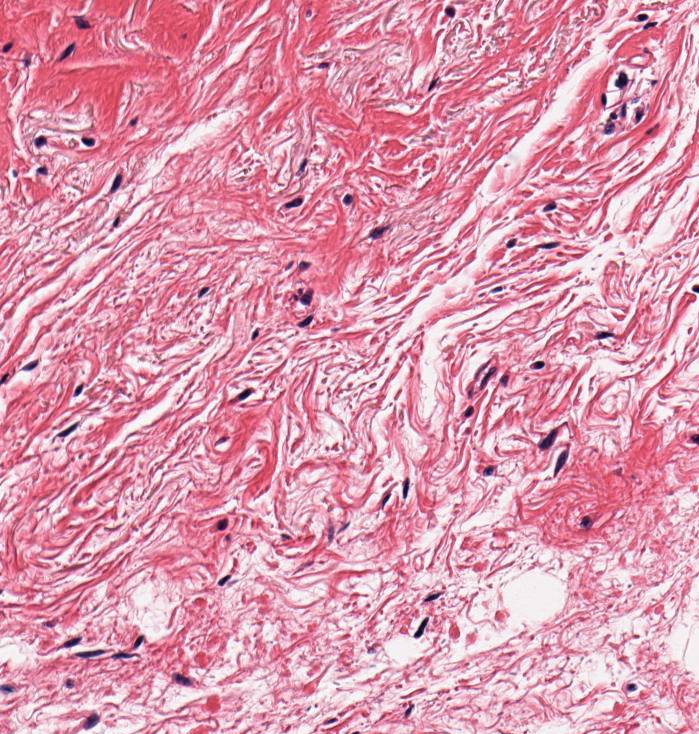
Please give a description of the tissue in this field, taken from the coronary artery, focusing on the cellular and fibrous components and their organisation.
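Collagenous connective tissue throughout; no epithelium anywhere. Bundles wavy, mostly diagonal, lower left to upper right. Stain strongly pink with eosin. Cells sparse: scattered dark, slender spindle-shaped nuclei among the bundles.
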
